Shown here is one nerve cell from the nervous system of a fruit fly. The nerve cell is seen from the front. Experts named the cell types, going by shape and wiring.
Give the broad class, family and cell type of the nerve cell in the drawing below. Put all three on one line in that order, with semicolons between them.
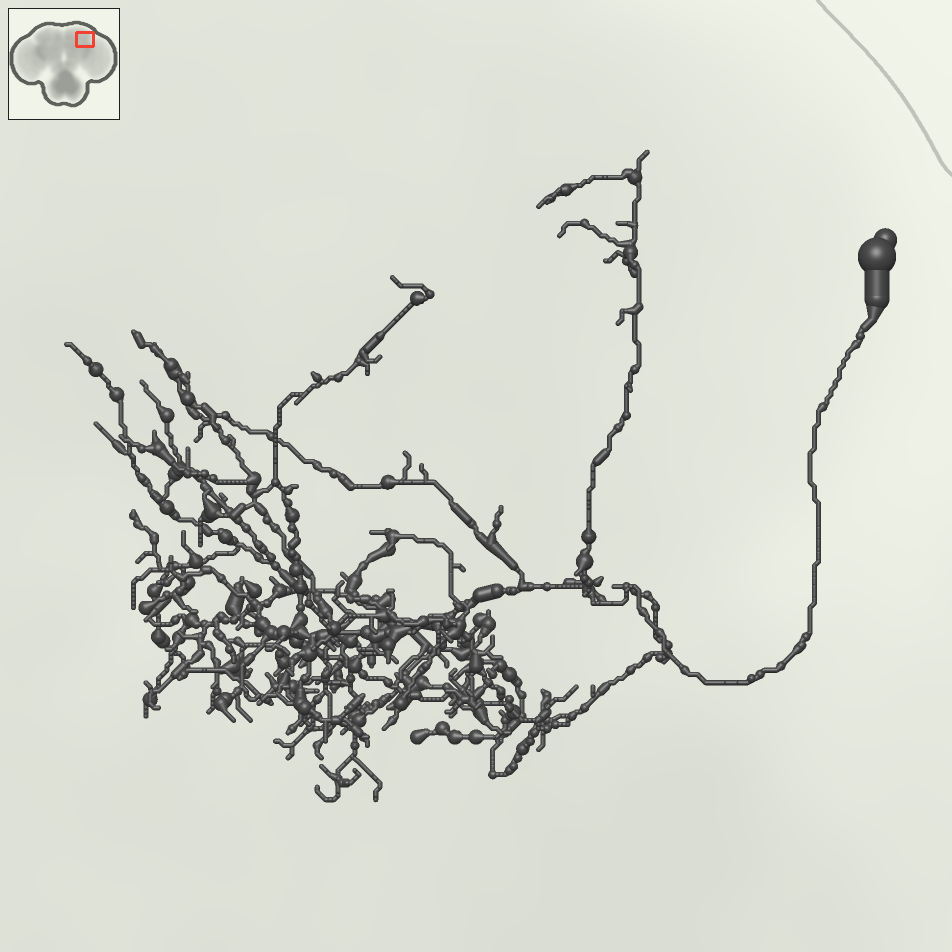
central-brain intrinsic neuron; hemilineage VLPl4_dorsal; CB1412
